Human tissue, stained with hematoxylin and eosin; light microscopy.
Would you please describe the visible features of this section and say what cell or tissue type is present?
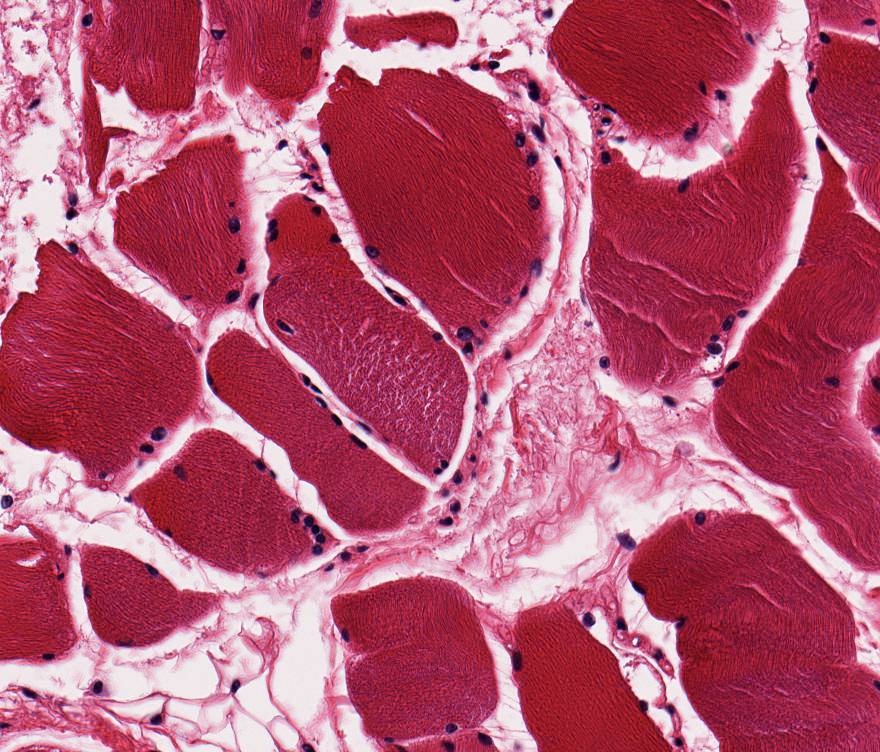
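What I see are large, separate, irregularly polygonal muscle fibres filling the field, cut in cross or oblique section. Their nuclei are small, dark and flattened, sitting at the fibre edges rather than centrally, and many profiles carry several along their borders. The cytoplasm is deeply eosinophilic red and finely fibrillar. This is skeletal muscle.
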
